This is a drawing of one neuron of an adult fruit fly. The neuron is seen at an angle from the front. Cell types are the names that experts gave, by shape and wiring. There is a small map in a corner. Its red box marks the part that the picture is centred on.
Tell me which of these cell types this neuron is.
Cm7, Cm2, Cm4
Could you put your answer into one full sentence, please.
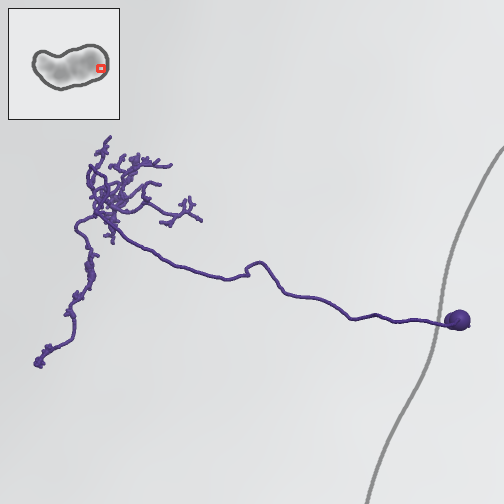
It is Cm2 that this neuron is, by cell type.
